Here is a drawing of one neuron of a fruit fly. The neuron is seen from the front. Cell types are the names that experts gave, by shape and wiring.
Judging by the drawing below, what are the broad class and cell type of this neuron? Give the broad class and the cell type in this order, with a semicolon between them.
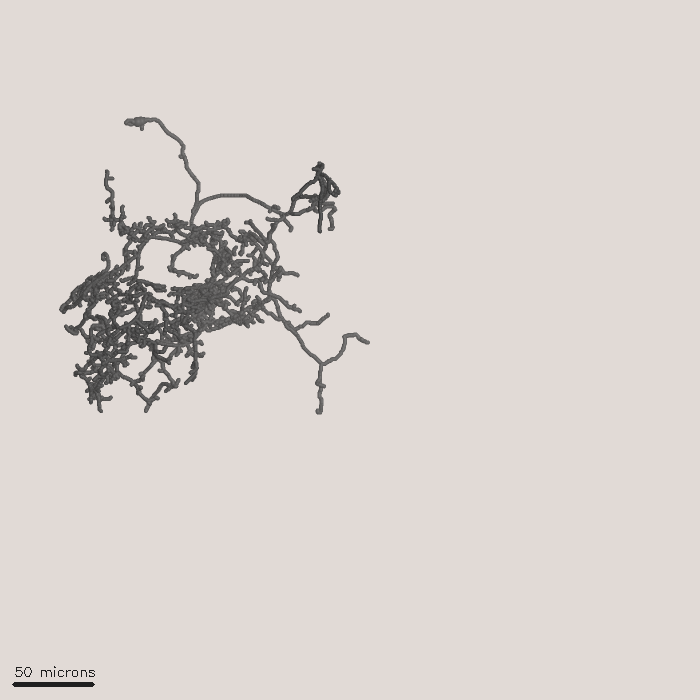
central-brain intrinsic neuron; CL361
